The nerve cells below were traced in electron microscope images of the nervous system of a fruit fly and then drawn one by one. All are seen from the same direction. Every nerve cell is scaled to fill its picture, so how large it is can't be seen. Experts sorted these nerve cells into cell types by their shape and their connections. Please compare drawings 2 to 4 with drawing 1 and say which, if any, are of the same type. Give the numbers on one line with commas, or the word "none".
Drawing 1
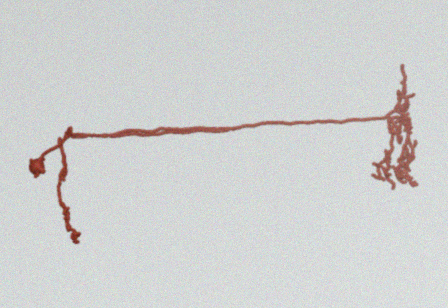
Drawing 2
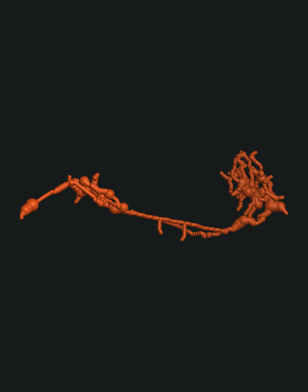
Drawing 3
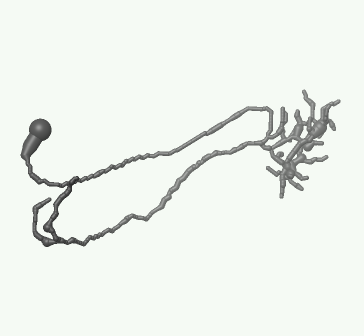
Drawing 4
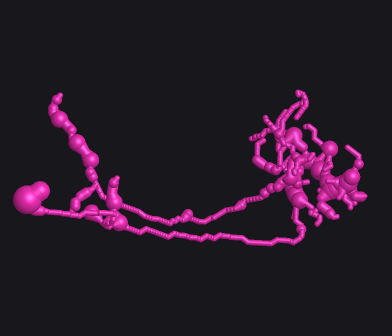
none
